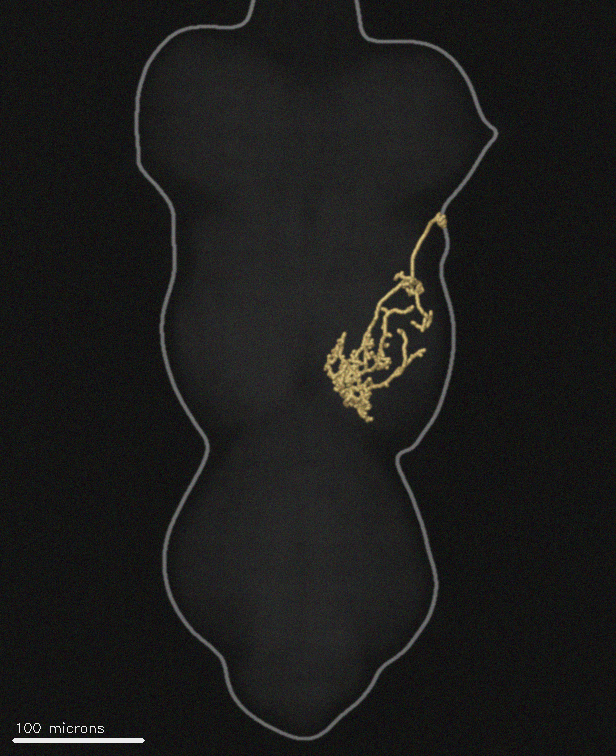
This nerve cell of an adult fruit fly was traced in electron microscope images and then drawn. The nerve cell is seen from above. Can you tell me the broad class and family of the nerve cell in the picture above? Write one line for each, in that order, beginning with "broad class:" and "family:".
broad class: nerve-cord intrinsic neuron
family: hemilineage 16B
